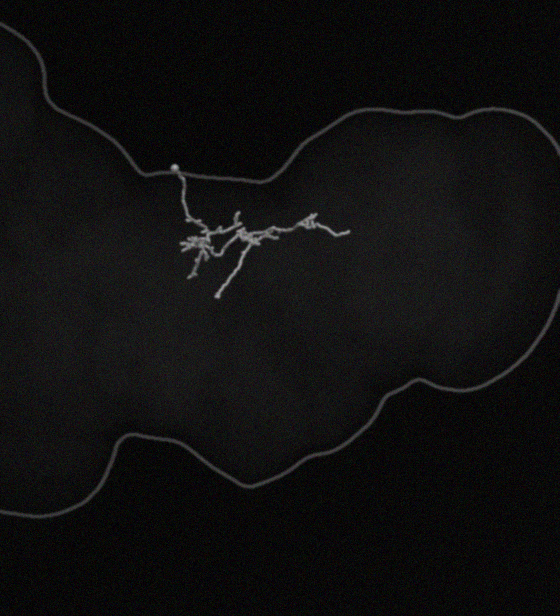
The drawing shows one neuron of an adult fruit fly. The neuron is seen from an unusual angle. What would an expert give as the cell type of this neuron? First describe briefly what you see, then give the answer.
In this view it is wider than it is tall. It is a central-brain intrinsic neuron. Its cell type is CL172.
